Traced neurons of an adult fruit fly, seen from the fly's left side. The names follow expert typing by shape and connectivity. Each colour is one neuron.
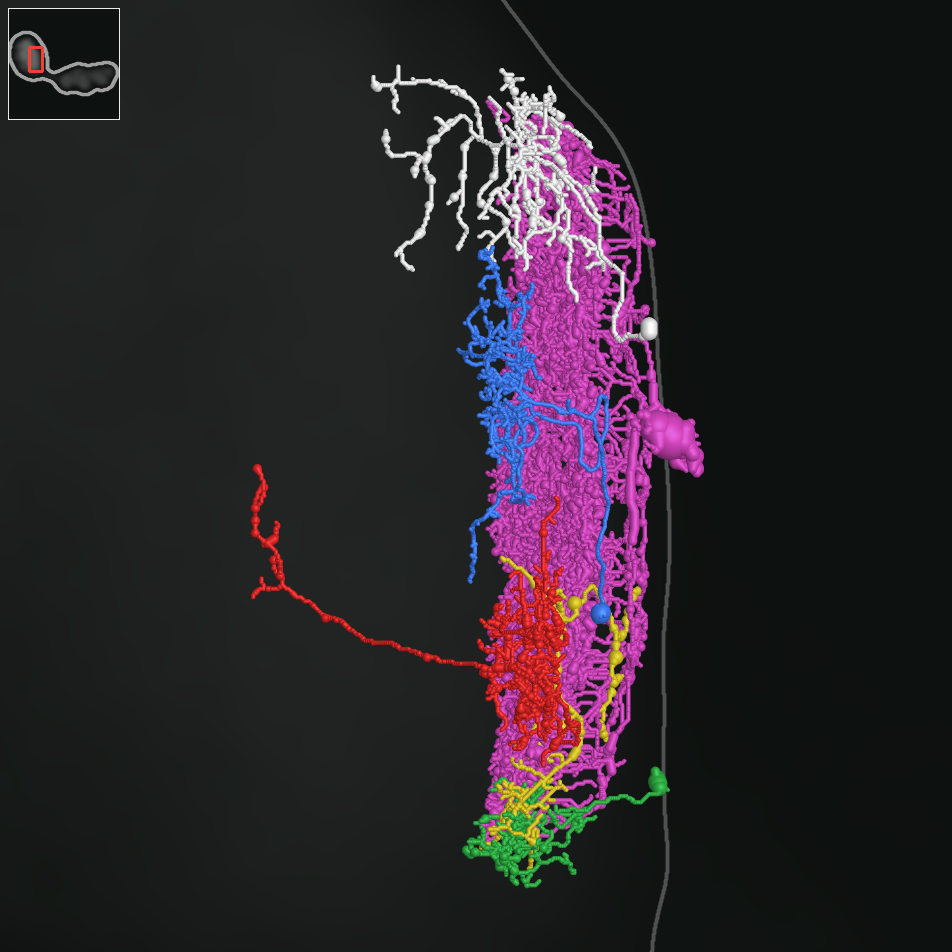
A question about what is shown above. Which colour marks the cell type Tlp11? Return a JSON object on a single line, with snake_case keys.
{"colour": "white"}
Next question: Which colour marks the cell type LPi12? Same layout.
{"colour": "magenta"}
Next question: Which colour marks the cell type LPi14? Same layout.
{"colour": "yellow"}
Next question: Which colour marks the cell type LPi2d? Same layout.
{"colour": "blue"}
